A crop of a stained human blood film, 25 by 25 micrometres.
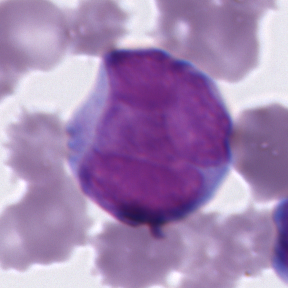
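Myeloblast in a peripheral blood smear: the nucleated cell at the centre. Its outline is roughly rounded but slightly angular in places. A curved fold or groove crosses the lower part of the nucleus. The cytoplasm is a narrow rim, widest on the left. A small dark nub projects from the bottom edge of the cell.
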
